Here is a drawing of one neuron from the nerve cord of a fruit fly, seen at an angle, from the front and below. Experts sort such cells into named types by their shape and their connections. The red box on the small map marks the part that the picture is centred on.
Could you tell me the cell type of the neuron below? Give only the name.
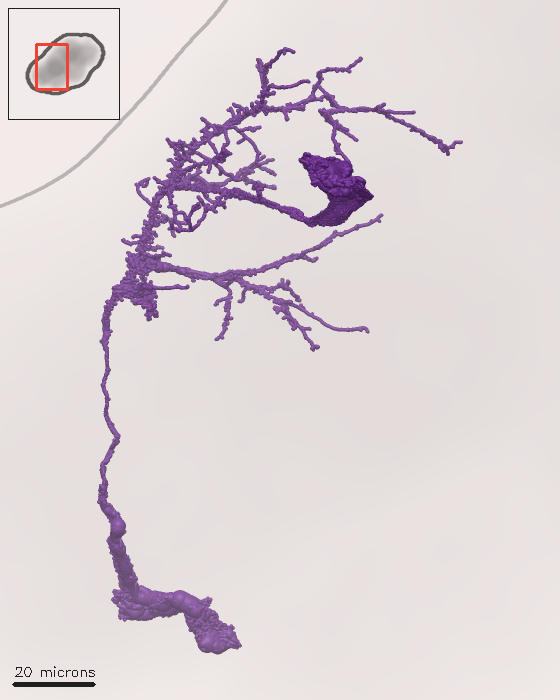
Sternal anterior rotator MN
